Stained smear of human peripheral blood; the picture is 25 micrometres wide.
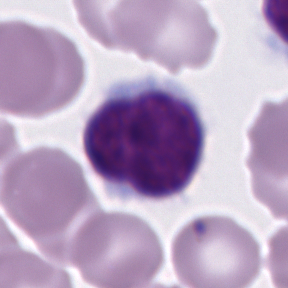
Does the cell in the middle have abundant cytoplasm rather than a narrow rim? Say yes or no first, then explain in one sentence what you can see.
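No. The cytoplasm forms only a thin rim around the nucleus.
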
